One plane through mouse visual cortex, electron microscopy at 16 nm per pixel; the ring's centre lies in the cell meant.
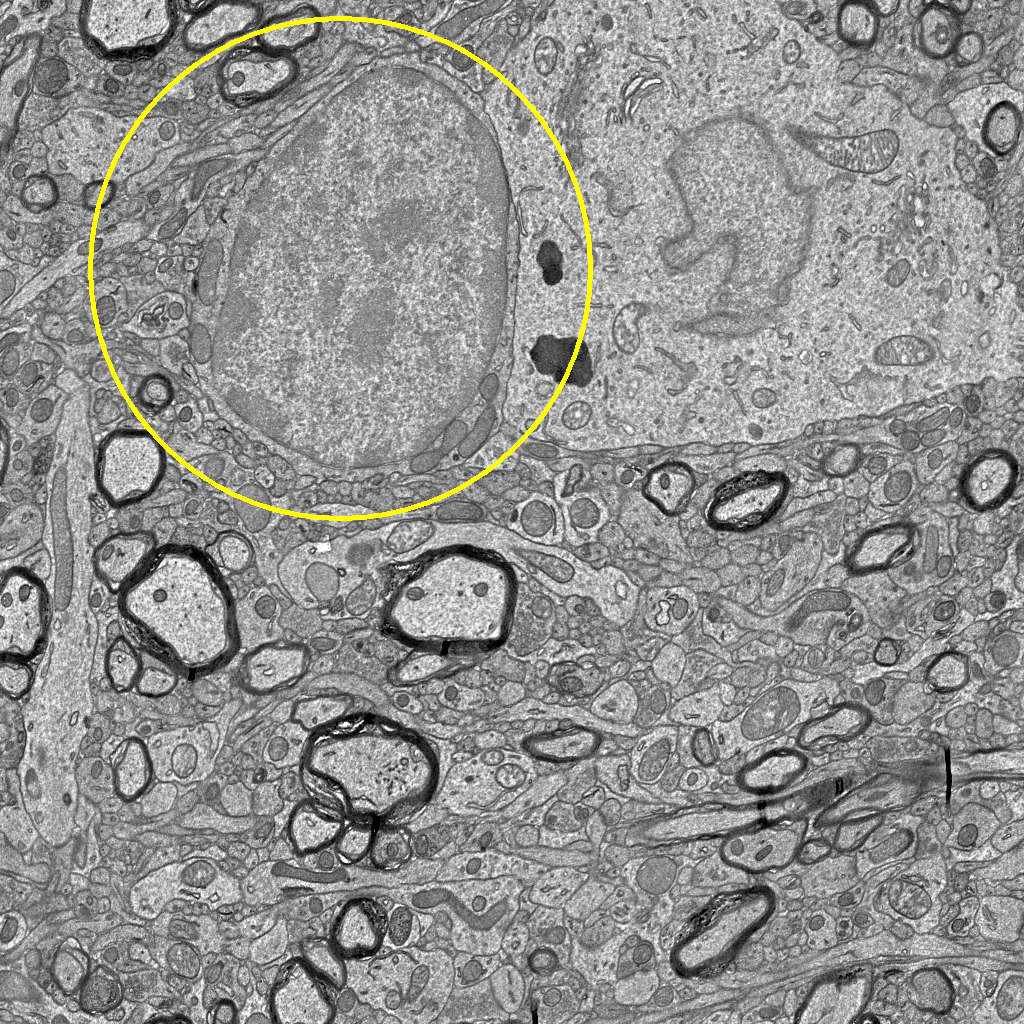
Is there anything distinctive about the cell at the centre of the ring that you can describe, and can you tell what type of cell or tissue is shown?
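Let's start with the nucleus: a large oval with a smooth outline. Look closely at the chromatin, and you'll find irregular darker patches scattered through a paler nucleoplasm. Now move to the cytoplasm along the lower right side of the nucleus, where several elongated mitochondria lie. From the upper left side of the body, thin parallel processes stream away. This cell is an oligodendrocyte.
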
